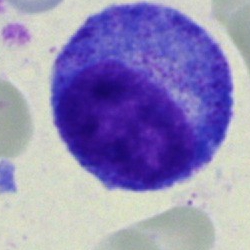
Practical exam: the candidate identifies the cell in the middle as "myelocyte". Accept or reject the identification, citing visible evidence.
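Myelocyte is not the right name; this cell is a promyelocyte. The deciding feature is the cytoplasm, which is blue and abundant, forming a broad crescent on the upper-right side of the nucleus.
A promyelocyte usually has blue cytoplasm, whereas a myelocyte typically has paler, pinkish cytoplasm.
The blue colour therefore speaks for promyelocyte and against myelocyte. The cell also has a round, smooth outline, dark purple chromatin mottled with darker patches, a paler zone of cytoplasm against the upper-right border of the nucleus, and no vacuoles in the cytoplasm.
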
